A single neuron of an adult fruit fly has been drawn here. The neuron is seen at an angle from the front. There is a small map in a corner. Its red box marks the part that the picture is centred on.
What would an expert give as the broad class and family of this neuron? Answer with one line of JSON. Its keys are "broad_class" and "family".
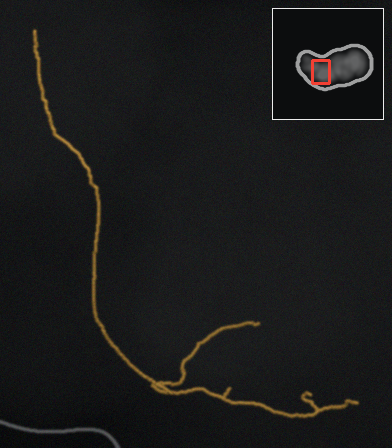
{"broad_class": "sensory neuron entering the nerve cord", "family": "class mechanosensory tactile"}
